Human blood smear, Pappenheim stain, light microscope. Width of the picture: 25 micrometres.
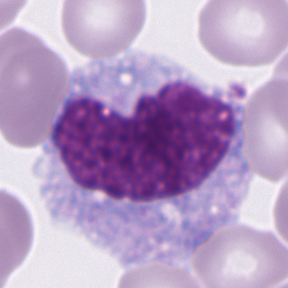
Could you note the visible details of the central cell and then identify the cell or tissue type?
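Trace the edge: irregular and slightly scalloped, not a smooth circle. A notch on the nucleus's upper border gives it a kidney-like shape. Below the nucleus the broad cytoplasmic rim is widest, with only faint, fine, dust-like granularity and no coarse coloured granules. It's a monocyte.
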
